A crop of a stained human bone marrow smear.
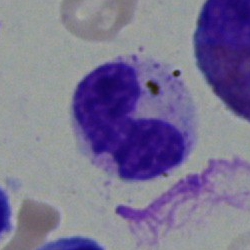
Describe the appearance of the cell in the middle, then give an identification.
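The nucleus is deeply indented into a curved, horseshoe-like shape, its notch opening toward the upper right. Sparse fine lilac granules lie in pale greyish-lilac cytoplasm, and a few dark brown-black dots sit in the cytoplasm within the nuclear notch. It is a band neutrophil.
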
